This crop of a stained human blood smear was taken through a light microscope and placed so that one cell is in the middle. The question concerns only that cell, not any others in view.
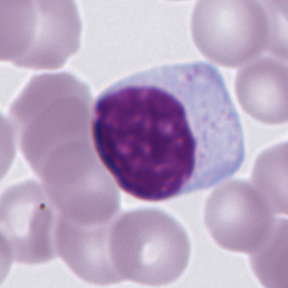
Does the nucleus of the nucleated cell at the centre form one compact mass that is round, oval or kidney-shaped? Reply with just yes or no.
Yes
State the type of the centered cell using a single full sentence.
Where the crop is centred, there is a large granular lymphocyte.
